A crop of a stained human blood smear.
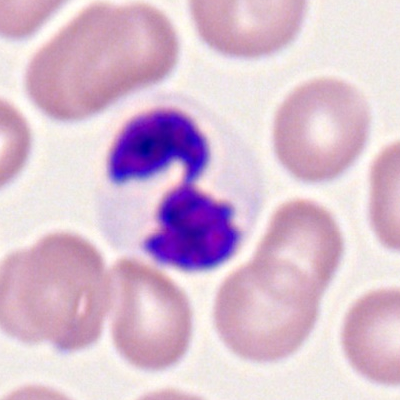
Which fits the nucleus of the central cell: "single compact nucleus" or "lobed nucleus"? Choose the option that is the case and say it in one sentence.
Into two or more lobes the nucleus of this cell is divided.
